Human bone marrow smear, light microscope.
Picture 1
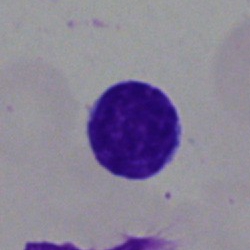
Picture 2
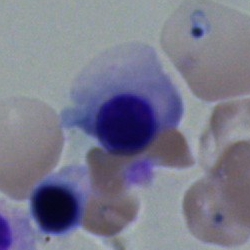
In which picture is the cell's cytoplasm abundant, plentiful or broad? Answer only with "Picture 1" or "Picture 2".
Picture 2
